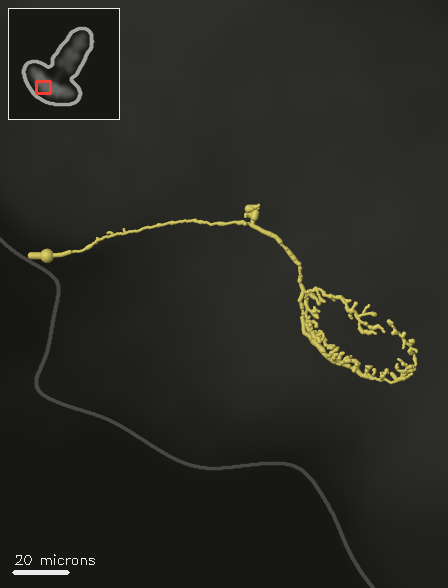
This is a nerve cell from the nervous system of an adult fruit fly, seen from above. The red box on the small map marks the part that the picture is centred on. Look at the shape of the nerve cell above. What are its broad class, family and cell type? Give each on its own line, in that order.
central-brain intrinsic neuron
hemilineage EBa1
ER5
